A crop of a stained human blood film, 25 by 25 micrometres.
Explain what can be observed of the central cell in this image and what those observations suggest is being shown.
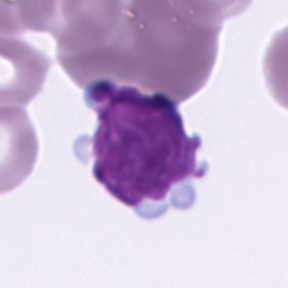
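Look first at the dark purple nuclear mass: it fills almost the whole cell. Around it you won't find a broad rim of cytoplasm. Along the lower and left edges, small round pale blue blebs stick out from the cell. You won't see any distinct granules in it either. This is a typical lymphocyte.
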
